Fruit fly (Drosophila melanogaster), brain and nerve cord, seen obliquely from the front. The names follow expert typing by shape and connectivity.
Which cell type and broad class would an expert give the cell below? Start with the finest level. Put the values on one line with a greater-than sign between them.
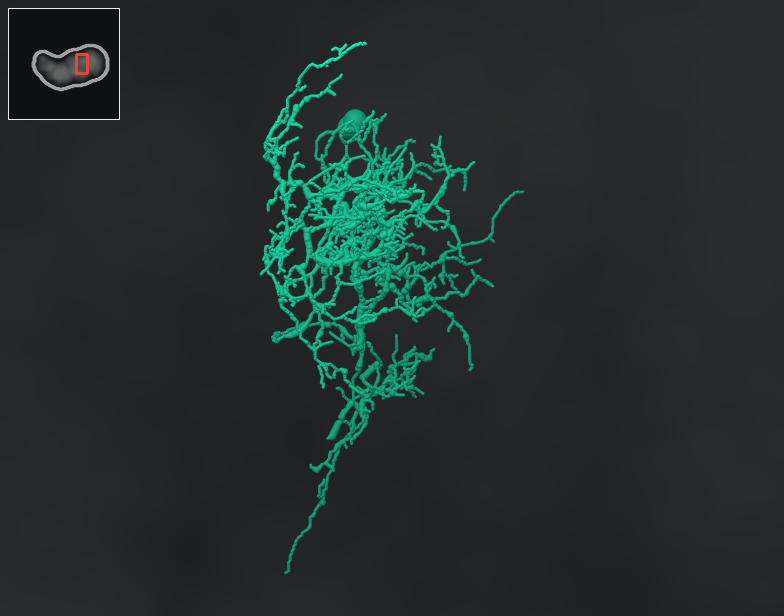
PS314 > central-brain intrinsic neuron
